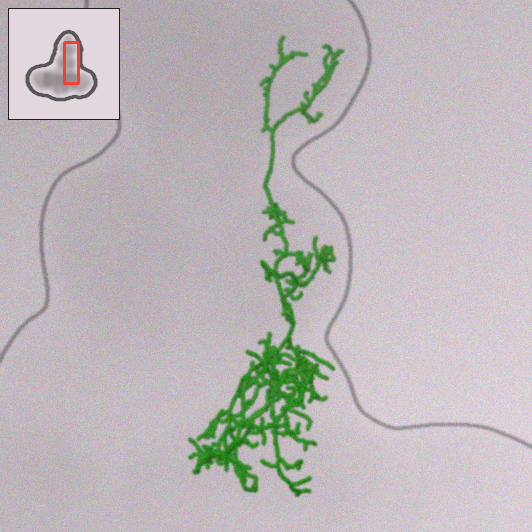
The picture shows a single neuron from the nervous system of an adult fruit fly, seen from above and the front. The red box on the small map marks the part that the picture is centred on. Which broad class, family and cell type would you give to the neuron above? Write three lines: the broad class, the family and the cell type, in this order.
nerve-cord intrinsic neuron
hemilineage 12A
IN12A011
